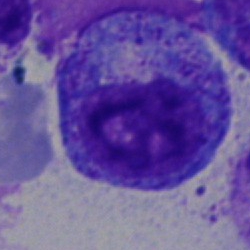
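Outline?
Round and smooth, no surface projections.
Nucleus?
In the lower part of the cell, more cytoplasm above it; more than one pale nucleolus-like area near its centre.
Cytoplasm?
Moderately abundant, blue.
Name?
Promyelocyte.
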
